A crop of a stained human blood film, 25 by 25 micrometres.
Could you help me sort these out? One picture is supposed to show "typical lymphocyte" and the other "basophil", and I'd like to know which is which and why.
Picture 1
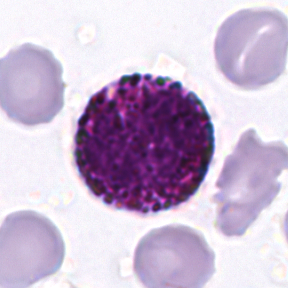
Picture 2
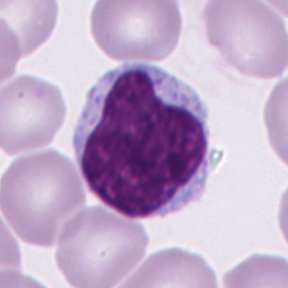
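The basophil is in the first picture; the second one is the typical lymphocyte. Start with the granules: the basophil is densely packed with dark purple-black ones, coarse and uneven in size, standing out most sharply along the cell's edge, with a magenta-purple tone in between.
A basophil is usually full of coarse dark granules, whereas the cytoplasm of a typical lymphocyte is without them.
In the lymphocyte you'll only find a few fine purplish dots scattered in the cytoplasm. The cytoplasm differs too: the lymphocyte has a narrow pale grey-blue rim around its nucleus, while the basophil shows no clear pale rim around its granular mass.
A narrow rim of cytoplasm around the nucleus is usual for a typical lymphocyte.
The lymphocyte is about 13 micrometres across, and its nucleus, about 13 by 11 micrometres, fills about 70% of the cell's area; there's a notch in the nucleus's upper edge and no nucleolus to be seen.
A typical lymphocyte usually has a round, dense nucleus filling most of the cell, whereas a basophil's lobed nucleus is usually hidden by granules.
What the two share is a roughly round outline with a smooth edge.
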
